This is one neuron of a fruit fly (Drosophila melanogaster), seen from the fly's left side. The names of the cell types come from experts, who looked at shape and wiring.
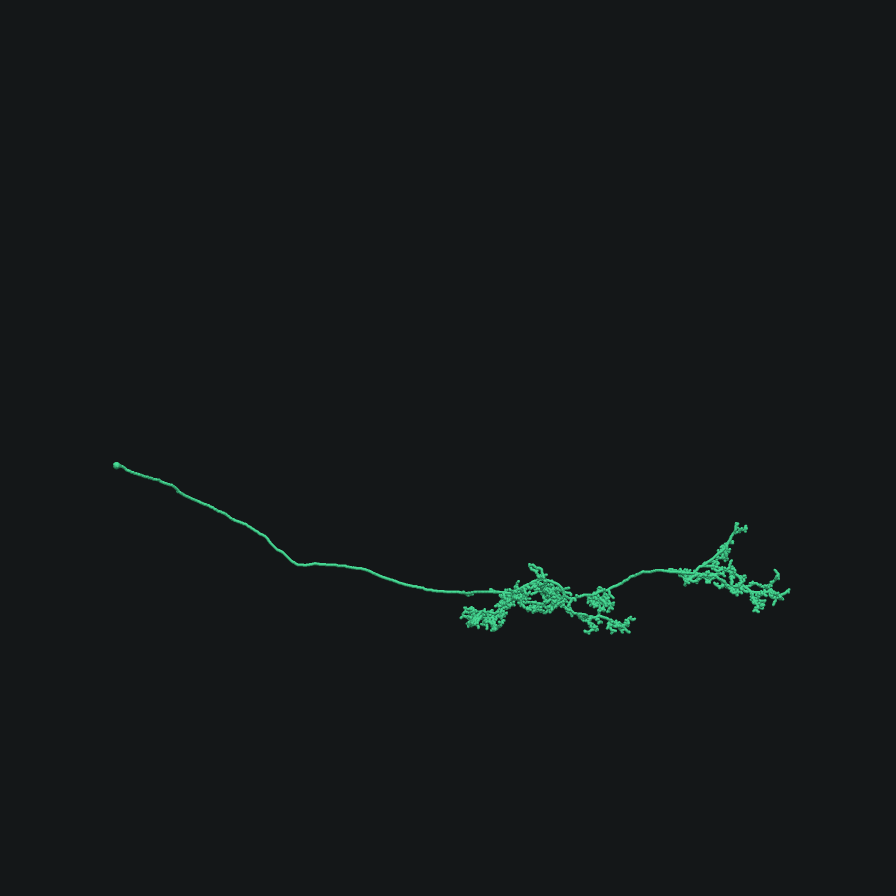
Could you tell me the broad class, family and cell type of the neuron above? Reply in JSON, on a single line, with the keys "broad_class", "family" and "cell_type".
{"broad_class": "descending neuron", "family": "DNge", "cell_type": "DNge182"}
